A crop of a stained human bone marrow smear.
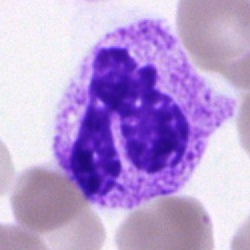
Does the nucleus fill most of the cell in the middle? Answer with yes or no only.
No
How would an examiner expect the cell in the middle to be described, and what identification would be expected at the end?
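The outline is irregular, somewhat angular rather than round. The chromatin looks dense, dark purple and clumped. Searching the nucleus, I find no nucleoli. This is a segmented neutrophil.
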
